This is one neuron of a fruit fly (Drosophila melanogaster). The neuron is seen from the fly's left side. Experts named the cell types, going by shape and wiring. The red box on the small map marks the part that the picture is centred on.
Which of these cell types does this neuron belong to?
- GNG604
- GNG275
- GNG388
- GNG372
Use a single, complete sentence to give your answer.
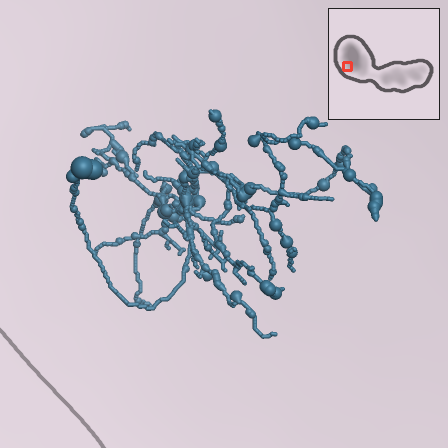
This neuron has been assigned cell type GNG275.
